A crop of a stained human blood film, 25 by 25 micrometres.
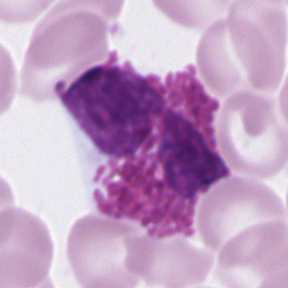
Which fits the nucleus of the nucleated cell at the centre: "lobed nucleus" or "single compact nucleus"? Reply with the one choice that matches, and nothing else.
Lobed nucleus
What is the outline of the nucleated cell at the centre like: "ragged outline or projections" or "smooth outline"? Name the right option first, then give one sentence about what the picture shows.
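Ragged outline or projections. The cell has no smooth outer border; its edge is ragged where loose granules spread outward.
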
